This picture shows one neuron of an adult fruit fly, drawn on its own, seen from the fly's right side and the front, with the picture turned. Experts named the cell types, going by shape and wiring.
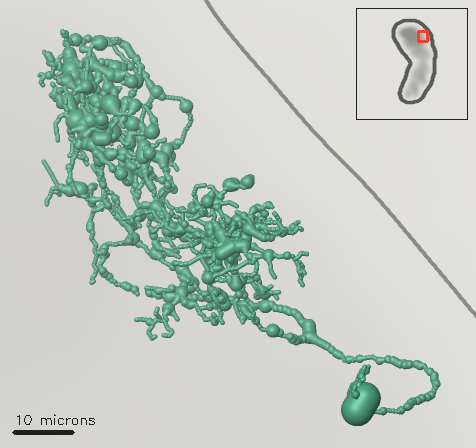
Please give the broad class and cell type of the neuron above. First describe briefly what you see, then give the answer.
The cell body can be seen at the lower right of the picture. From left to right in the picture it spans about 70 microns. The picture shows dozens of branch ends. Its broad class is central-brain intrinsic neuron. Its cell type is GNG482.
